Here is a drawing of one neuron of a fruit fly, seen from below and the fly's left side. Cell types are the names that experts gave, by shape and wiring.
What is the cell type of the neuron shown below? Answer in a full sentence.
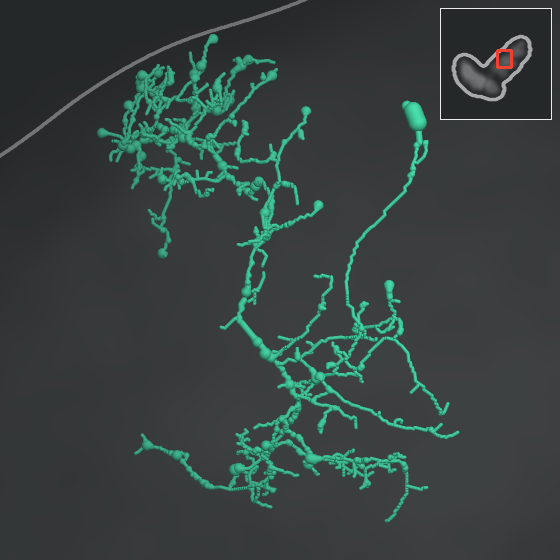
The cell type is IN13A052.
